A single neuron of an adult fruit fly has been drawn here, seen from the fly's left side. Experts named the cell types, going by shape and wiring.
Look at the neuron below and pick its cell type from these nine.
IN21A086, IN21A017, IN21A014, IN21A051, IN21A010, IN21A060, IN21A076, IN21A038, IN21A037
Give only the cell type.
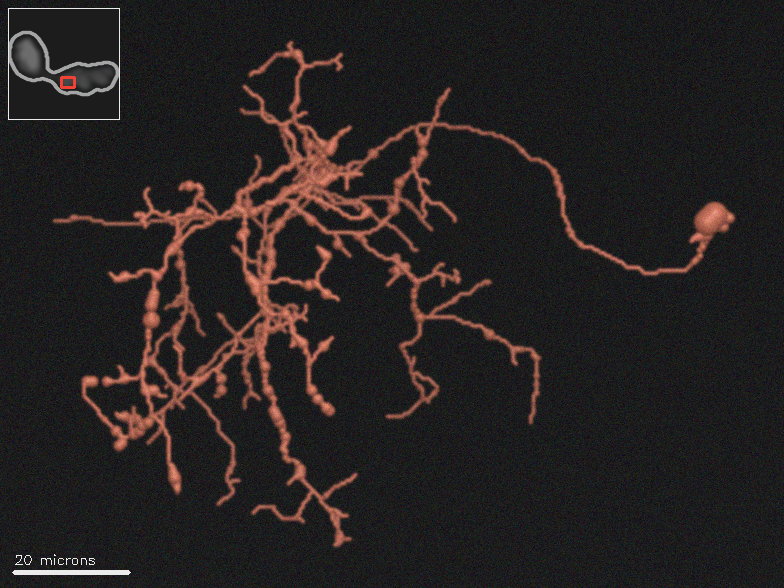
IN21A037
